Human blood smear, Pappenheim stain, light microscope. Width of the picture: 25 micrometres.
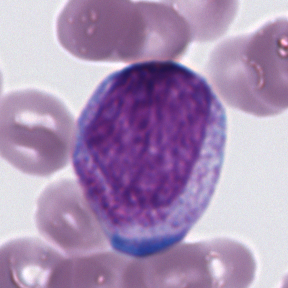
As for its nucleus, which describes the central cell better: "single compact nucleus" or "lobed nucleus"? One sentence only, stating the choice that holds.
This cell has an undivided, compact nucleus that is round, oval or kidney-shaped.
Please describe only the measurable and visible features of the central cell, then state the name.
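First thing you'll notice: the nucleus sits off toward the upper left, so the cytoplasm is widest at the lower right. The chromatin's finely granular and lacy, no coarse dark clumps. Cytoplasm's blue, deepest along the bottom edge, with fine purplish-red granules scattered through it. The cell runs about 18 by 13 micrometres, and the nucleus takes up about 70% of its area. It's an atypical promyelocyte.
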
